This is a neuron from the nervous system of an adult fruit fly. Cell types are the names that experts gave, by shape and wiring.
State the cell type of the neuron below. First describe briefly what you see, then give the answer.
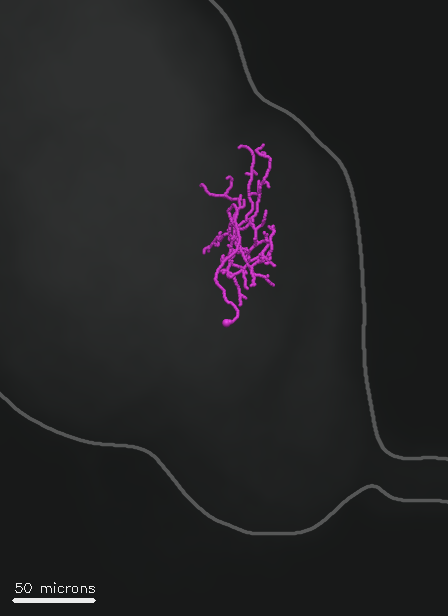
Its cell body lies in the middle of the picture. From top to bottom in the picture it spans about 110 microns. Its broad class is optic-lobe intrinsic neuron. Its cell type is Li18a.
